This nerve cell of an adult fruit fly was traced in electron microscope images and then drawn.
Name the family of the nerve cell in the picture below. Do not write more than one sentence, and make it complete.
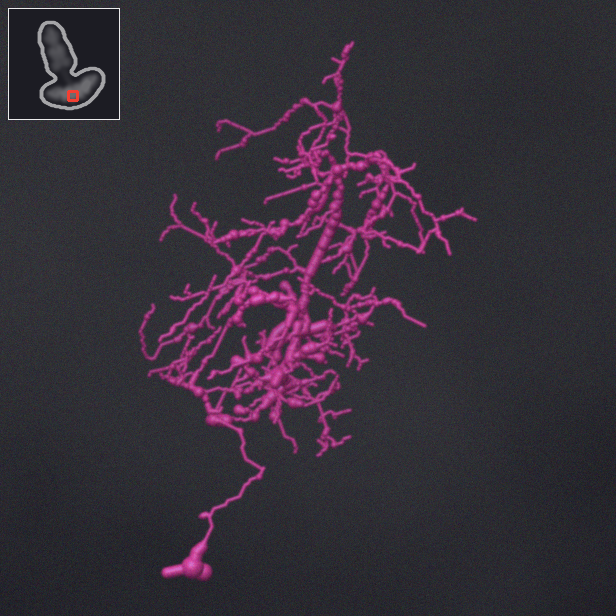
Of the families, hemilineage TRdl_b is the one for this nerve cell.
